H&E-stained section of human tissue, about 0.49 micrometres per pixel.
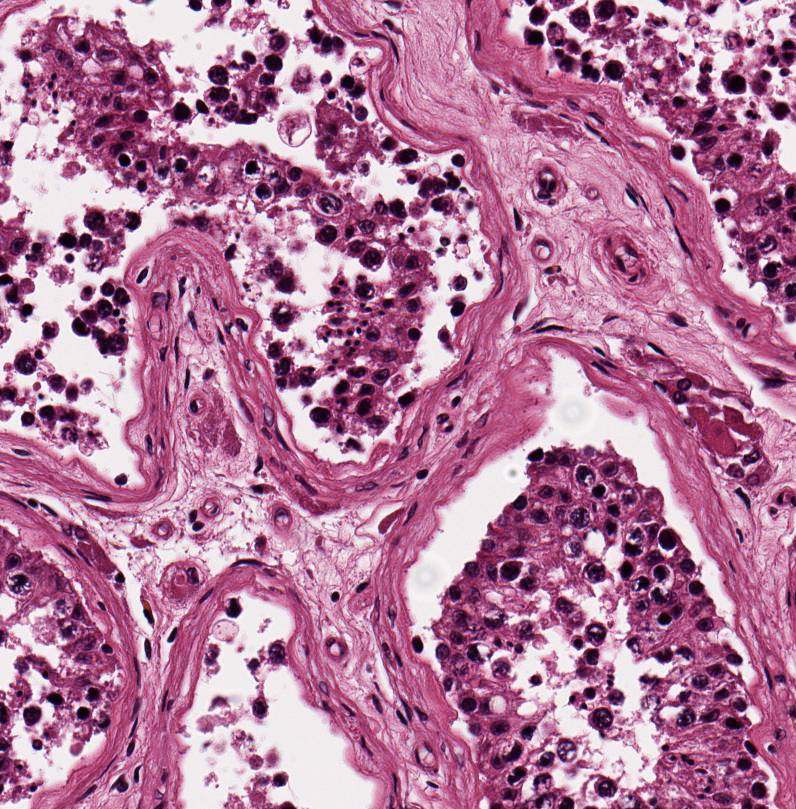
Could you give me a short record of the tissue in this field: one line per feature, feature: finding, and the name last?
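Wall: each tubule's thick, layered pink collagen, flattened elongated nuclei
Spaces: upper tubules hold many loose, scattered rounded cells, dark nuclei
Packing: lower-right tubule more cohesive, closely set cells, round nuclei in clear halos
Fat: none seen
Name: testis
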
